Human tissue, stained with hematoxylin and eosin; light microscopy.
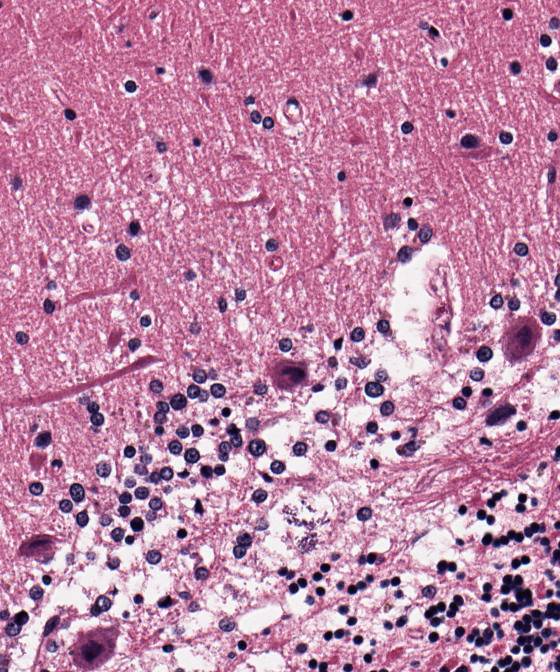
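Cerebellum, with pale pink fibrillar neuropil and sparse nuclei in the upper half. Scattered small nuclei there often sit within clear perinuclear halos. The lower part is crowded with small, round, dark nuclei showing scarcely any visible cytoplasm. No epithelium or glands appear anywhere.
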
